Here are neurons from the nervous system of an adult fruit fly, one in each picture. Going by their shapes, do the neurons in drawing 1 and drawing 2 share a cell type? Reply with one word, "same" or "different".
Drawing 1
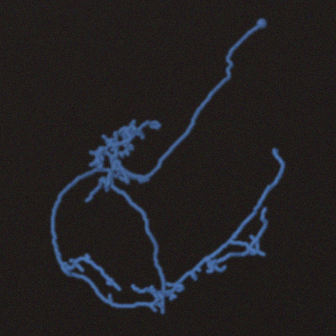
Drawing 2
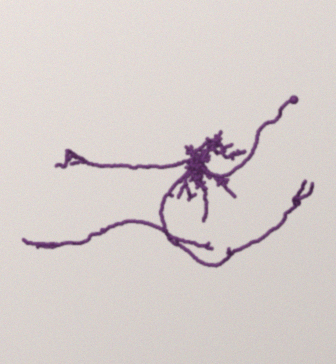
different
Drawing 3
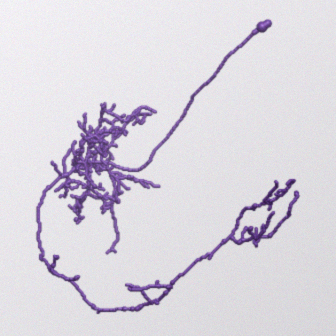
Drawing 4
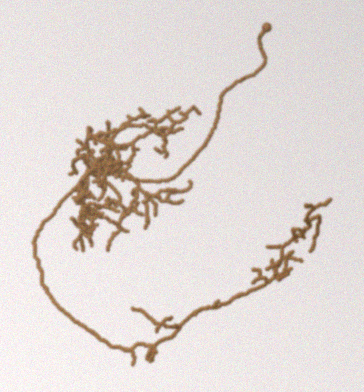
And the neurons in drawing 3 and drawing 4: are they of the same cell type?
same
